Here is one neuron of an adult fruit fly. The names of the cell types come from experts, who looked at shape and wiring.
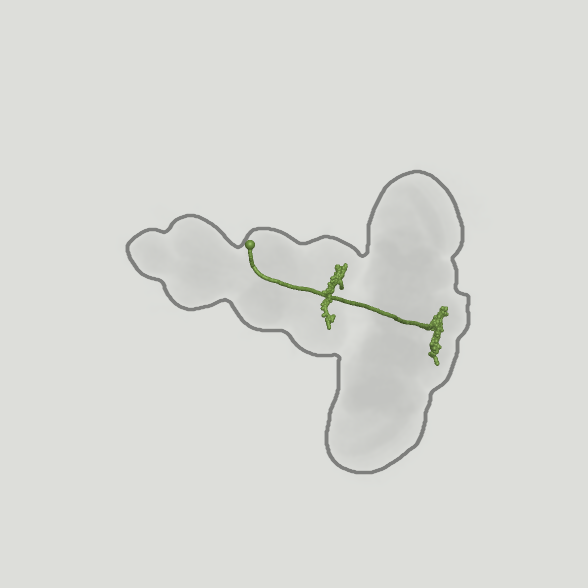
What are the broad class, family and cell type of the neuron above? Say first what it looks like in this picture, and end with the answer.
The cell body is in the middle of the picture. As drawn here it is wider than it is tall. This is an ascending neuron. Its family is hemilineage 05B. The cell type is AN05B076.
